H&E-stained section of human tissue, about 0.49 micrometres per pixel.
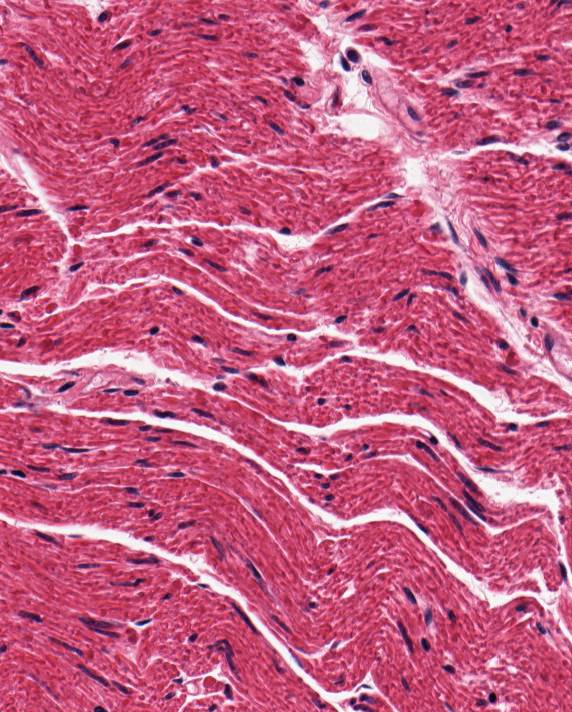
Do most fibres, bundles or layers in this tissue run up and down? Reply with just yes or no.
No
